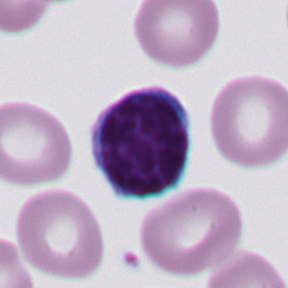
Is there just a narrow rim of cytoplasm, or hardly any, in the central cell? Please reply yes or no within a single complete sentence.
Yes, what cytoplasm the cell has forms just a thin rim.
